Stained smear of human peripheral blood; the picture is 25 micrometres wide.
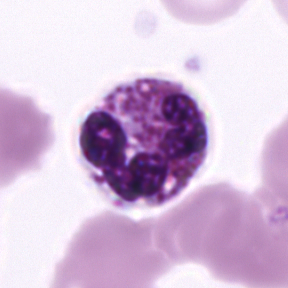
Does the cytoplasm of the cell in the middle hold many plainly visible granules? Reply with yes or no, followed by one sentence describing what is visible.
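Yes. The cytoplasm is packed with coarse granules.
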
